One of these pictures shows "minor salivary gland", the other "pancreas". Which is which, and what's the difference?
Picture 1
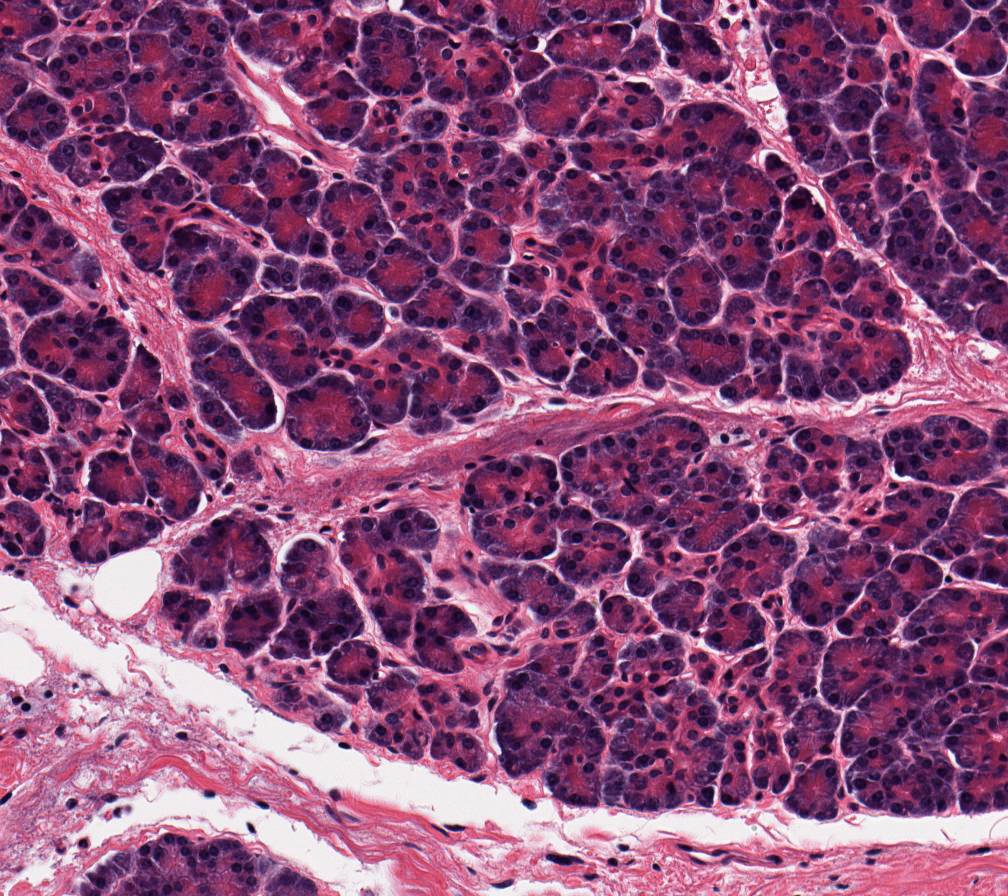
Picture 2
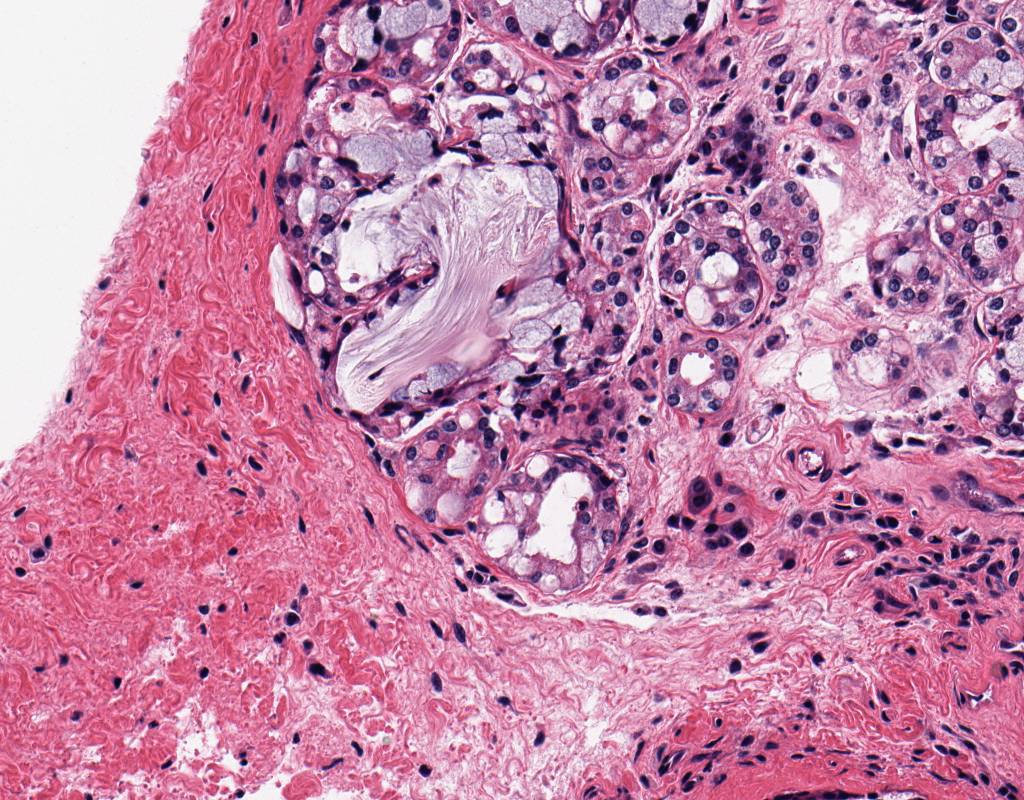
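Which is which: pancreas in picture 1, minor salivary gland in picture 2. Check the layout: pancreatic acini pack into lobules divided by pink fibrous septa, one running roughly horizontally across the middle; the minor salivary gland shows a lobule in the upper right, with dense pink fibrous tissue to the left and below. The acini differ: in the pancreas all look alike, with no pale foamy mucous acini, and the cells have strongly eosinophilic apical and purple basophilic basal cytoplasm with round dark basal nuclei; in the salivary lobule, many acinar cells in the upper part have pale grey-blue mucous cytoplasm.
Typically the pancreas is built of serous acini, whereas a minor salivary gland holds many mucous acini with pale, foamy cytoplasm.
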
